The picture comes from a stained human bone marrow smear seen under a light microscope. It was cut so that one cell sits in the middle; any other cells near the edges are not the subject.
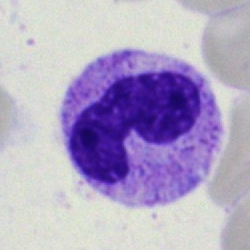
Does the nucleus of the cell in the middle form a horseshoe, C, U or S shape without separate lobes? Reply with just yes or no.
Yes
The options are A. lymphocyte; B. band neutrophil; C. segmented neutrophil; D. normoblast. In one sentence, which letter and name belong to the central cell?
Of the options given, B is correct, the central cell being a band neutrophil.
